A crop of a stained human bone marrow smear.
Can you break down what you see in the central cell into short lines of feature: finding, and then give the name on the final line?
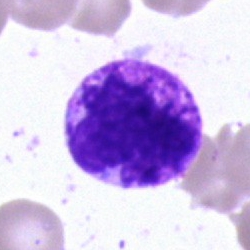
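Outline: round and smooth
Chromatin: dark purple, coarsely clumped, paler patches between the clumps
Surface: no projections or blebs
Image: slightly blurred, fine nuclear detail soft
Name: basophil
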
